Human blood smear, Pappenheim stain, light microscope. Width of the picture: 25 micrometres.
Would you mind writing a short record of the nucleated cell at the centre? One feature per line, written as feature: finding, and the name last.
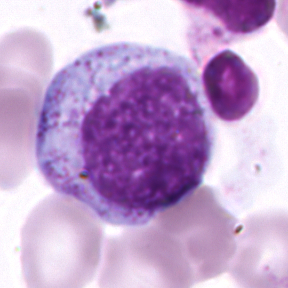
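Cytoplasm: pale greyish-blue
Cytoplasmic rim: broad on the left of the nucleus, narrow on the right
Chromatin: purple, finely clumped in a loose network, not dense or solid
Border: roughly round outline, smooth edge
Identity: promyelocyte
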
